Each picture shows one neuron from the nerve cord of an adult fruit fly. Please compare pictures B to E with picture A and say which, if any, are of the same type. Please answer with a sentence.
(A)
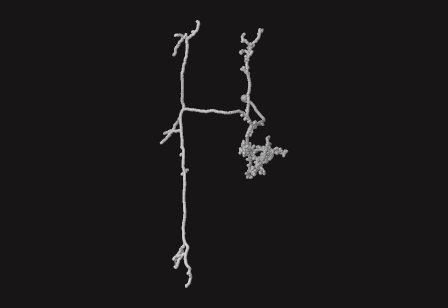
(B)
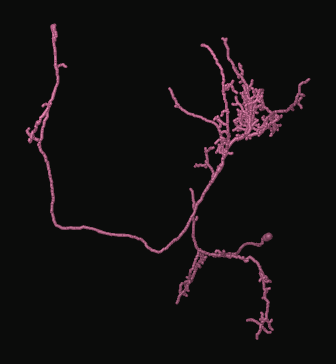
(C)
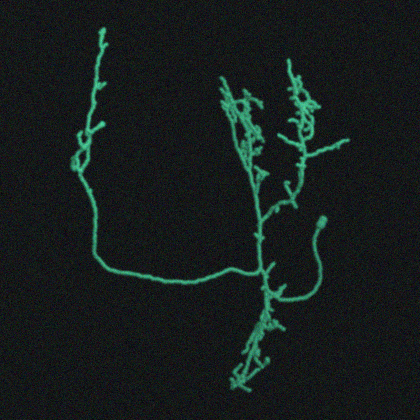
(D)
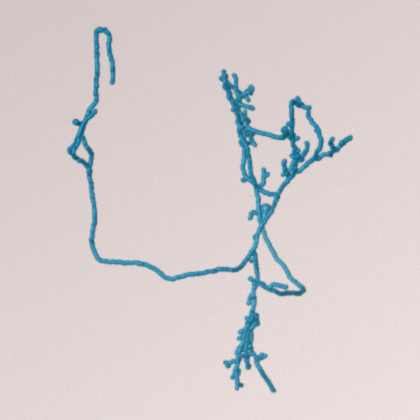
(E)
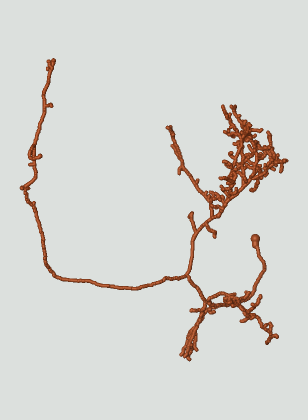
None of them is of the same cell type.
